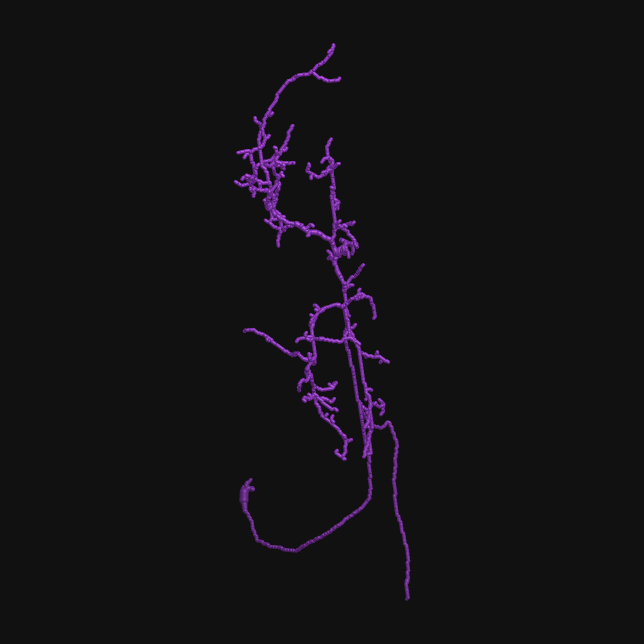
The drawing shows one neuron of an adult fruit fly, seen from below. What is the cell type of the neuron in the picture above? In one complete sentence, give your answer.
Typed by cell type, the neuron is IN11A032_e.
